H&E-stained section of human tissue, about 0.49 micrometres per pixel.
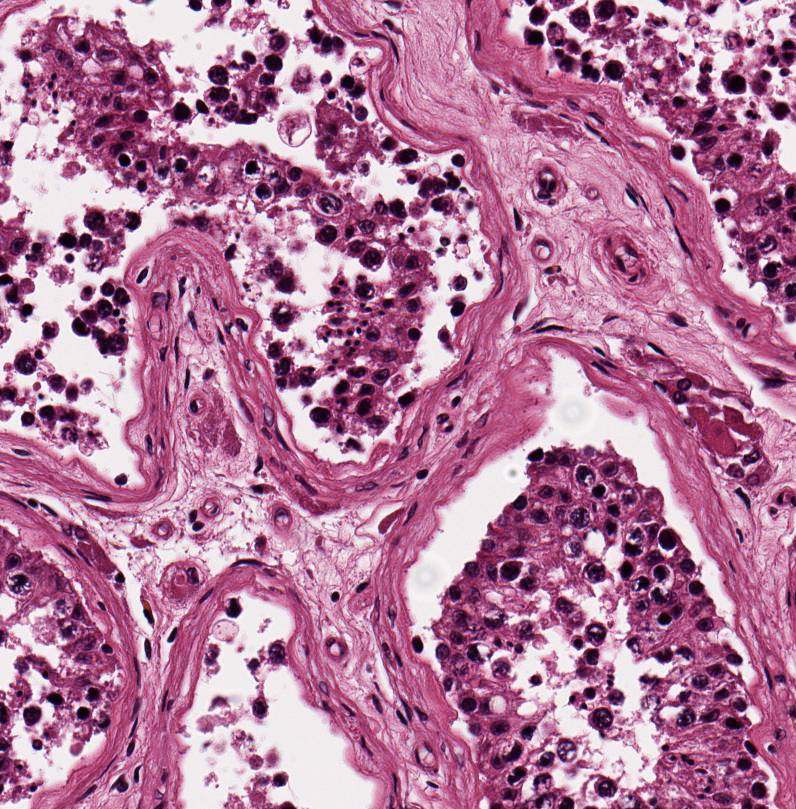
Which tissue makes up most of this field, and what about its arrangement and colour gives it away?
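Answer: seminiferous tubule. Each tubule has a thick, layered, pink collagenous wall with flattened, elongated nuclei.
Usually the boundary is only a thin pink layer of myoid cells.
Upper tubules contain many rounded, dark-nucleated cells lying loose and scattered in their central spaces. The lower right tubule is more cohesive, its closely set cells having round nuclei within clear halos.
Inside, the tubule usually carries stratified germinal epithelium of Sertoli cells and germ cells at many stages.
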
